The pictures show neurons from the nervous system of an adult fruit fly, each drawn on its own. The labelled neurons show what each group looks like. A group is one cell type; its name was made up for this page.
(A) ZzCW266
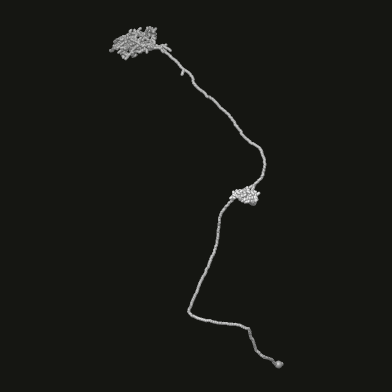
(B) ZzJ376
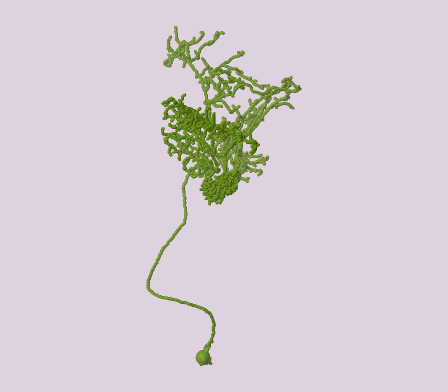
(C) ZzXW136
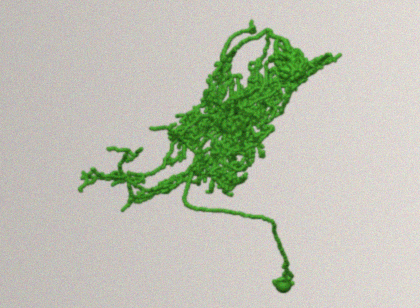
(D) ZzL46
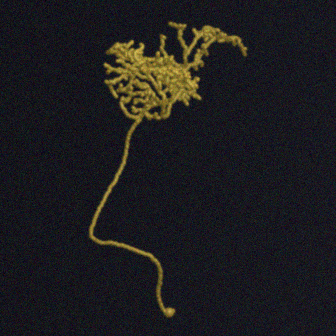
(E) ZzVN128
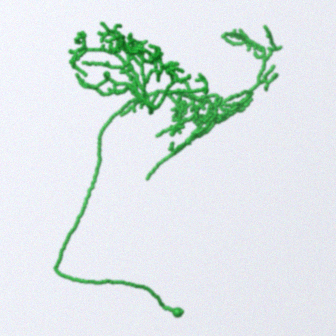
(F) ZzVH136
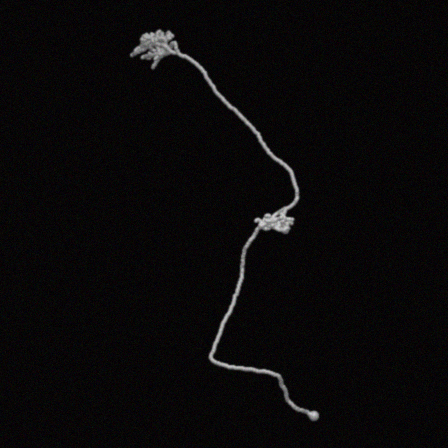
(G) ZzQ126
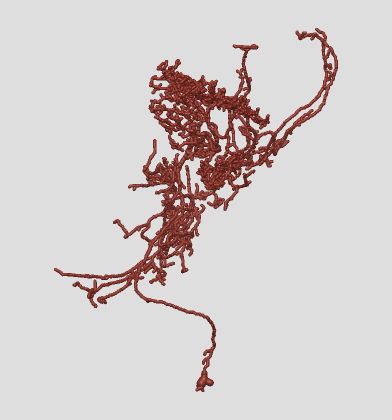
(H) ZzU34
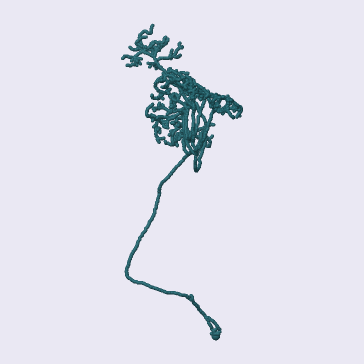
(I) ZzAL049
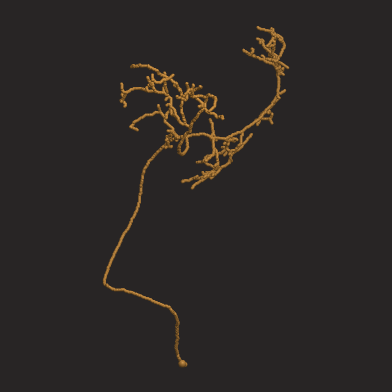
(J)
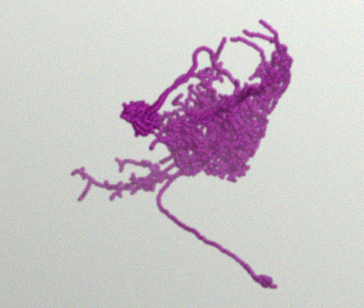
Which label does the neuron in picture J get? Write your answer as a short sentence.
It belongs to ZzXW136.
